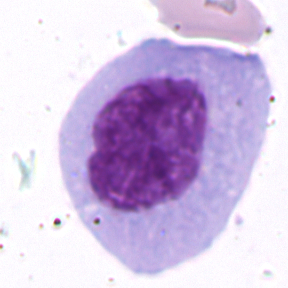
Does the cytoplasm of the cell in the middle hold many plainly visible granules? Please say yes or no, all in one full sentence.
No, granules are not seen anywhere in its cytoplasm.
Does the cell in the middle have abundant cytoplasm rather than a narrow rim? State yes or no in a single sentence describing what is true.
Yes, there is abundant cytoplasm in this cell.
